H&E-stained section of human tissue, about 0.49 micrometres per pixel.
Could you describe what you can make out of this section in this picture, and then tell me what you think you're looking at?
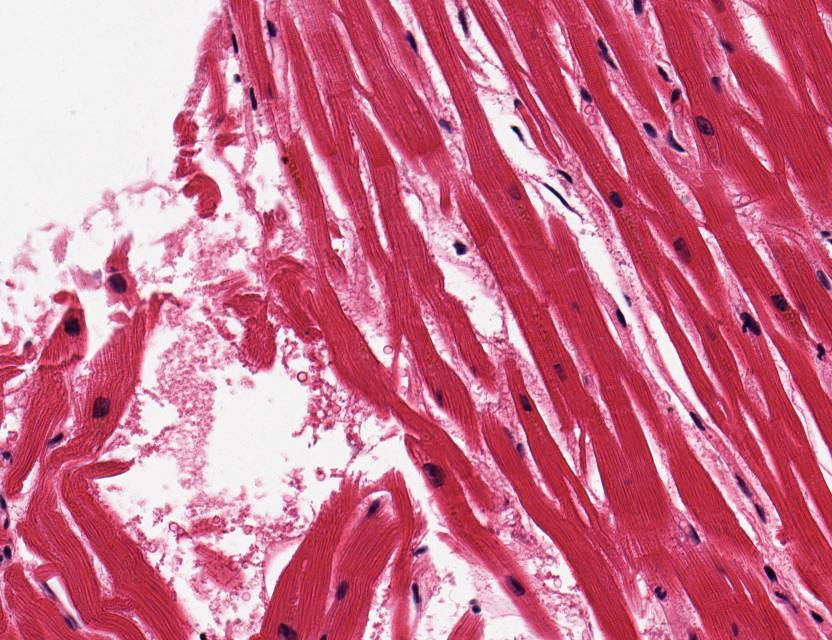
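Looking across most of the field, I see muscle fibres running diagonally from upper left to lower right. Their nuclei sit centrally, oval and dark purple. The cytoplasm is deeply eosinophilic, with fine lines along the fibres. This is the left ventricle of the heart.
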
